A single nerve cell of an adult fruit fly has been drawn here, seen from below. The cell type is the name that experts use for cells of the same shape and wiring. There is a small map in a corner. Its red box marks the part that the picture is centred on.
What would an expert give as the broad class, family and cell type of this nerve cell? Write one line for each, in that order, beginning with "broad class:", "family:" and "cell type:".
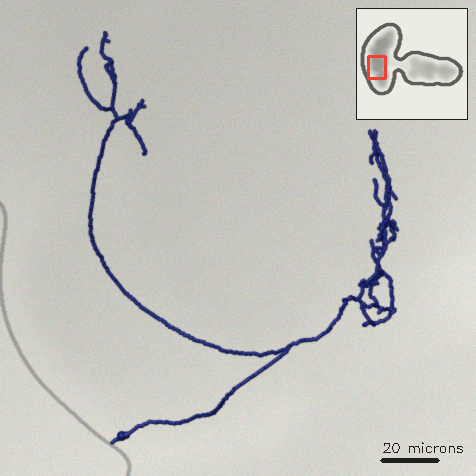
broad class: central-brain intrinsic neuron
family: hemilineage SLPa&l1_lateral
cell type: CB4112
